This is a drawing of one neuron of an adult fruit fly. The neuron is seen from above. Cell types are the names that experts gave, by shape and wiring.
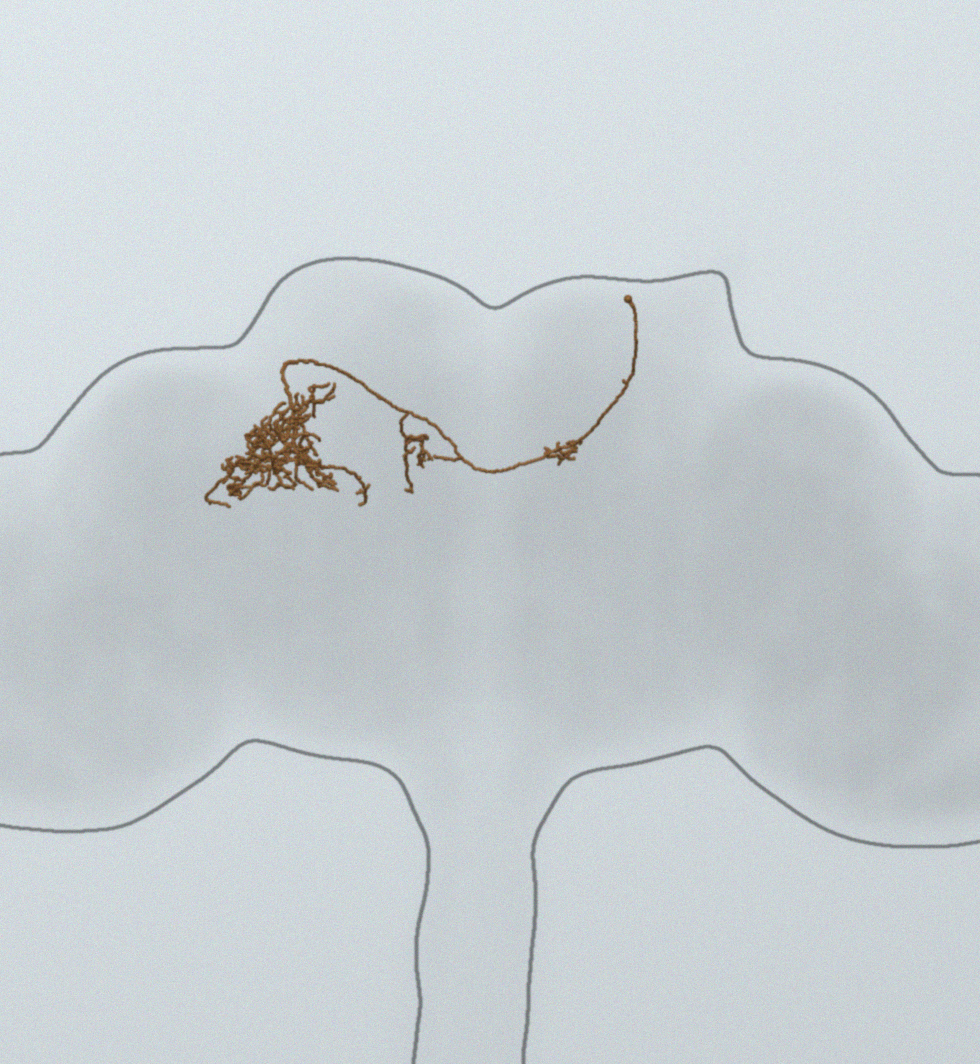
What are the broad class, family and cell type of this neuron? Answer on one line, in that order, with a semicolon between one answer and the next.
central-brain intrinsic neuron; hemilineage CREa1_ventral; mAL_m8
